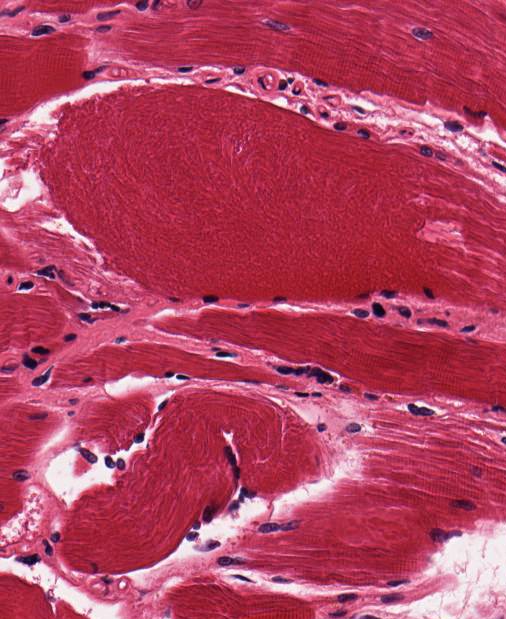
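Skeletal muscle, H&E. Small, dark, flattened nuclei sit at fibre edges, not centres, in deep, even eosin-red cytoplasm. Lower left: one fibre bent back on itself into a curved fold. Thin septa holding small nuclei and capillaries run between fibres, clearest above the large upper fibre.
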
